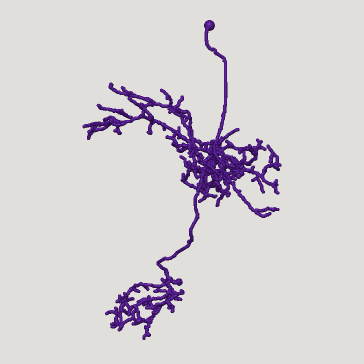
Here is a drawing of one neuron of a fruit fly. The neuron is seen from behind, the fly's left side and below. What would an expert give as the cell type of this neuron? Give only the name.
IB031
